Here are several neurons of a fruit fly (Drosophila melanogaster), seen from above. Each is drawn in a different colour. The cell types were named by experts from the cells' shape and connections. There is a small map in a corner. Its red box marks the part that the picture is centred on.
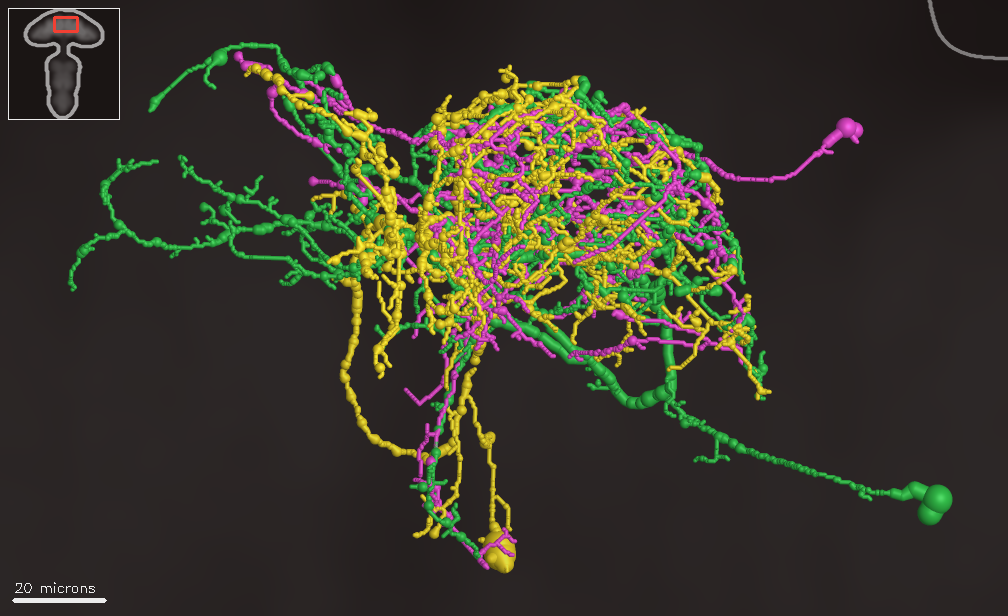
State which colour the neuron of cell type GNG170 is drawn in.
magenta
